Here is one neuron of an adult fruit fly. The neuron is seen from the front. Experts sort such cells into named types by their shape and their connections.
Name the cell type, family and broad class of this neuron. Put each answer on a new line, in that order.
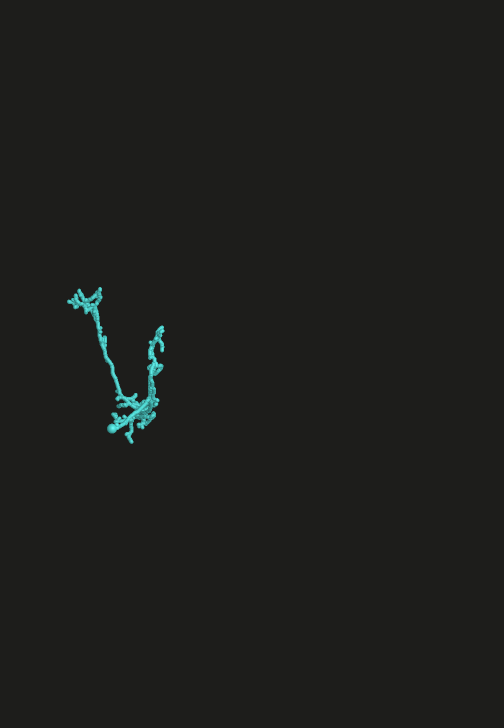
WEDPN7C
hemilineage LALa1_posterior
central-brain intrinsic neuron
